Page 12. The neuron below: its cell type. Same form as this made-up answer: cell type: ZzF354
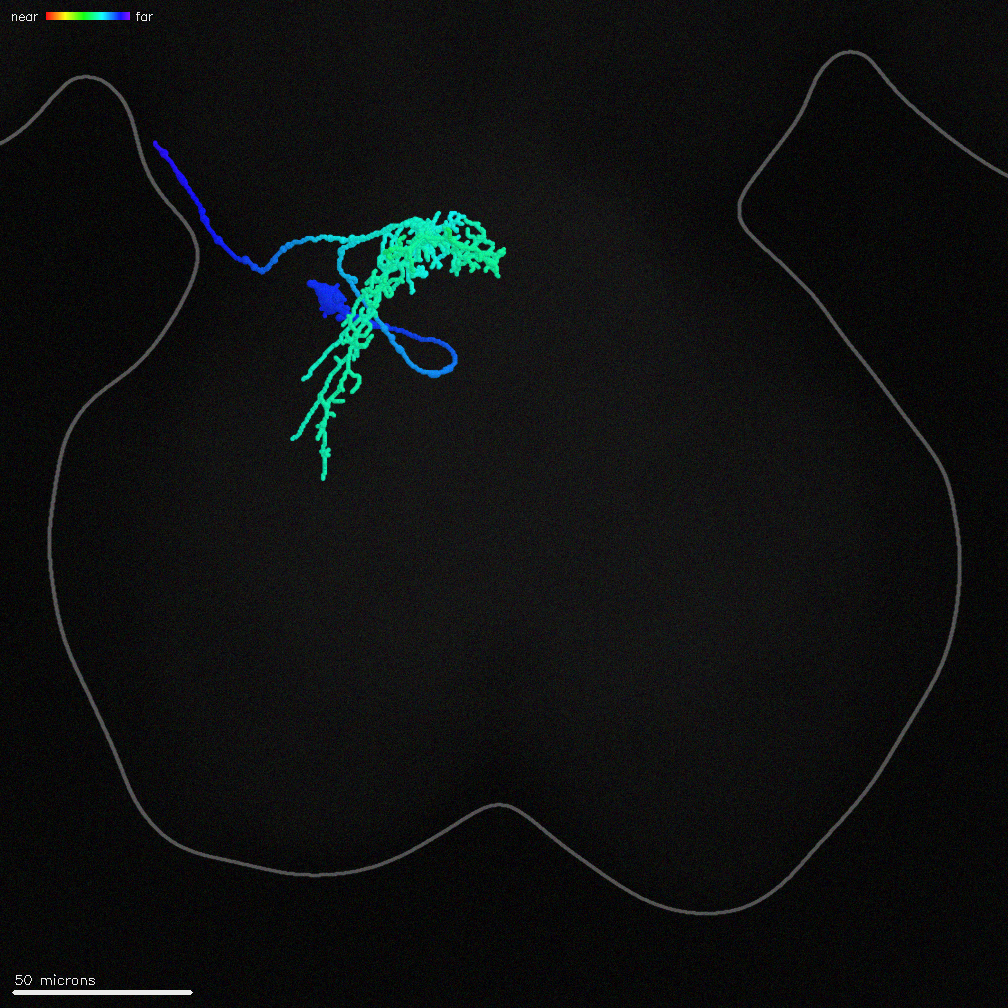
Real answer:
cell type: MNad29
